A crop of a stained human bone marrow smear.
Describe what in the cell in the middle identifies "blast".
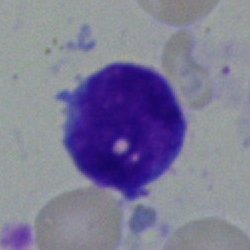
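This cell is a blast. The whole cell stains a deep, dark blue-purple. Small blue blebs stick out from its left edge. In the lower half of the cell lies a small, pale, round spot. Two pale spots are present, a larger one with a smaller one beside it.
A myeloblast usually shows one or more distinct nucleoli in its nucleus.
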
